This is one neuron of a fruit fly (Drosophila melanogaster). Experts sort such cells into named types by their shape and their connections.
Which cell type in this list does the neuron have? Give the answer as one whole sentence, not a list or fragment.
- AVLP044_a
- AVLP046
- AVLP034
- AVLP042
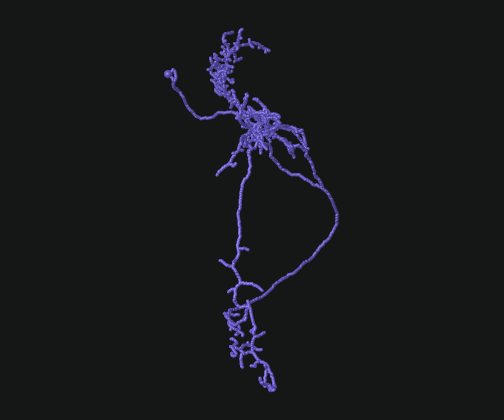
In the scheme of cell types, this neuron is AVLP042.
